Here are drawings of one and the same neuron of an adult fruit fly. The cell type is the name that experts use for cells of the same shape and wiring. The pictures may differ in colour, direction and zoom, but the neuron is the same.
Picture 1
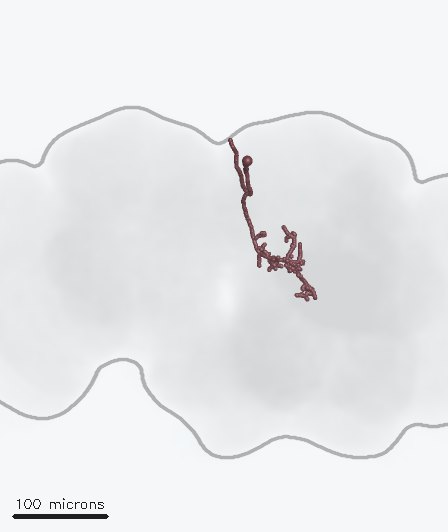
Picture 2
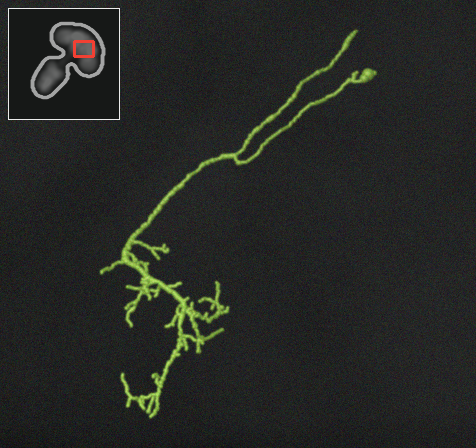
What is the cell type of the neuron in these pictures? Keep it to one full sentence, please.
This neuron has been assigned cell type OCC02a.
